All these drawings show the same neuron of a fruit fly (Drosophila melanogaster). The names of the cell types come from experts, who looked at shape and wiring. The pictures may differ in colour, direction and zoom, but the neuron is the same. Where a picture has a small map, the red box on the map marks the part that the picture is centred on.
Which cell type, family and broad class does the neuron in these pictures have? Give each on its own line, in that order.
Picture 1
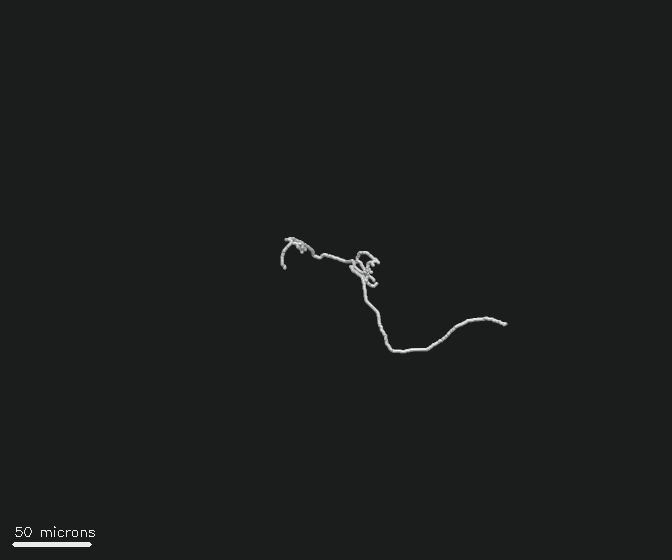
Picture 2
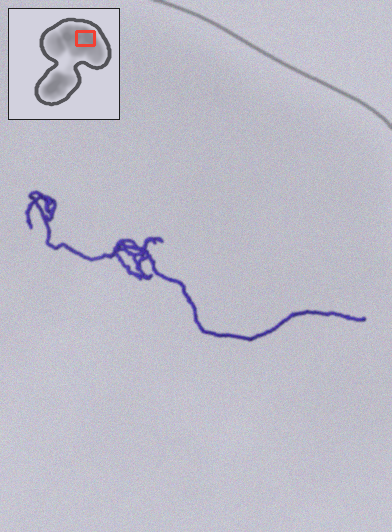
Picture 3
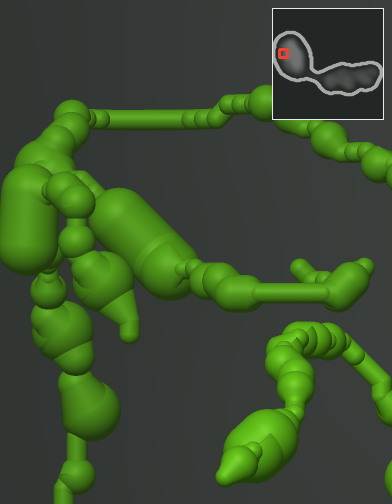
ORN_DM1
class olfactory
sensory neuron entering the brain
